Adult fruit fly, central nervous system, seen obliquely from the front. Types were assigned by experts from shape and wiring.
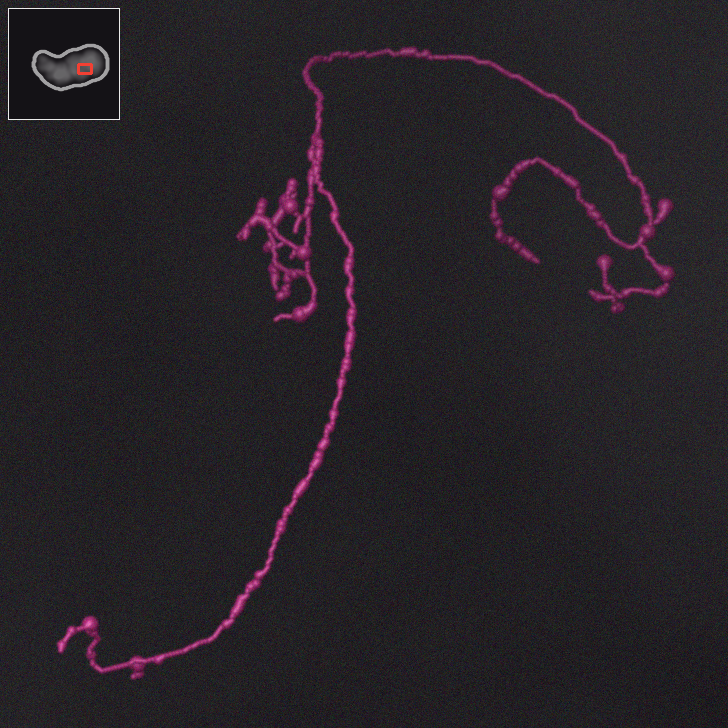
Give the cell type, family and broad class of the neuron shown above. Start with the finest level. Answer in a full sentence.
Type ORN_DM2 of class olfactory, a sensory neuron entering the brain.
